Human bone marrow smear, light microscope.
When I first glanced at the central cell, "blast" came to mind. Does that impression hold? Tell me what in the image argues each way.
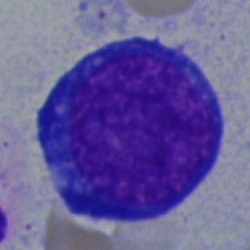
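A round, mostly smooth outline bounds the cell. Its chromatin is finely stippled purple, without coarse dark clumps. The cytoplasm forms a narrow rim of deep blue, wider on the left than on the right, and contains no visible granules. A pale red cell lies against its lower edge.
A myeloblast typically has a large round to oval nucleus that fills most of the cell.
The narrow cytoplasmic rim agrees with that usual appearance of a blast.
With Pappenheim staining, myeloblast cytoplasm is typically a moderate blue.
The rim here is deep blue, which sets it apart from that usual shade. The cell is a proerythroblast, not a blast.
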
